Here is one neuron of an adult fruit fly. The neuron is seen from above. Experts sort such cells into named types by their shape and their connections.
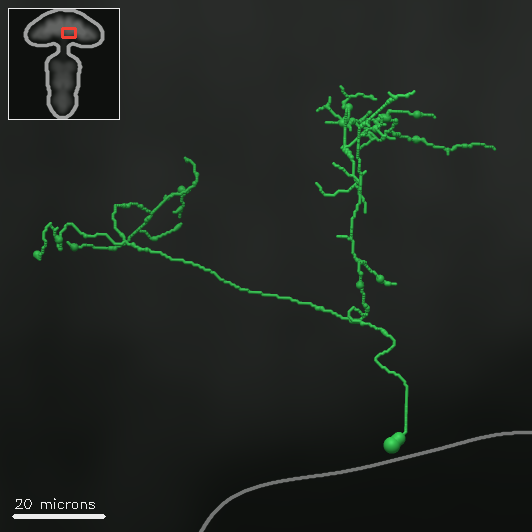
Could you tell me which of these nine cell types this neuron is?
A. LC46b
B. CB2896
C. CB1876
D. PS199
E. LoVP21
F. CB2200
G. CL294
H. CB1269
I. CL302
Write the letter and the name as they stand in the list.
C. CB1876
